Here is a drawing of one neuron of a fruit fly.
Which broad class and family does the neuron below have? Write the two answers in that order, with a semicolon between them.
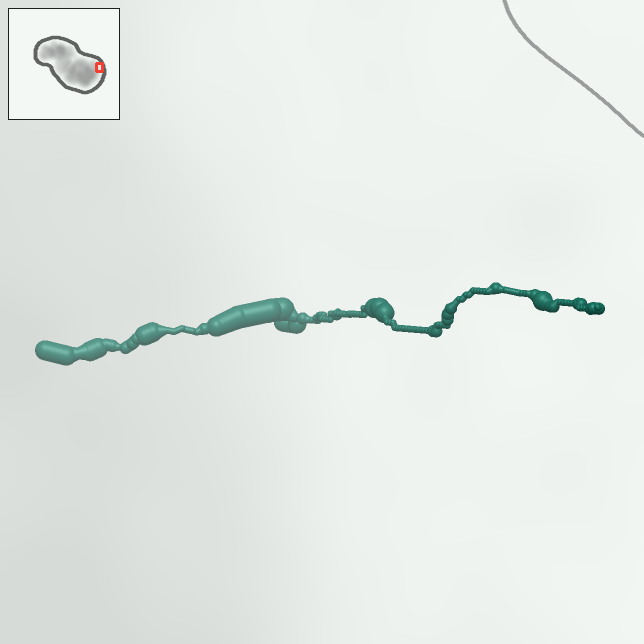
photoreceptor or other optic-lobe sensory neuron; class visual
